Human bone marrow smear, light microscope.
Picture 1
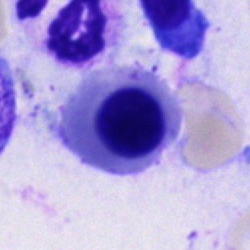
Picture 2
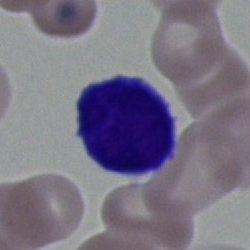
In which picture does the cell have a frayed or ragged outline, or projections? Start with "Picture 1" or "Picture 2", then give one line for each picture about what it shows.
Picture 2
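Picture 1: The cell outline is round and smooth.
Picture 2: The cell outline is roughly round with a slightly ragged edge.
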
